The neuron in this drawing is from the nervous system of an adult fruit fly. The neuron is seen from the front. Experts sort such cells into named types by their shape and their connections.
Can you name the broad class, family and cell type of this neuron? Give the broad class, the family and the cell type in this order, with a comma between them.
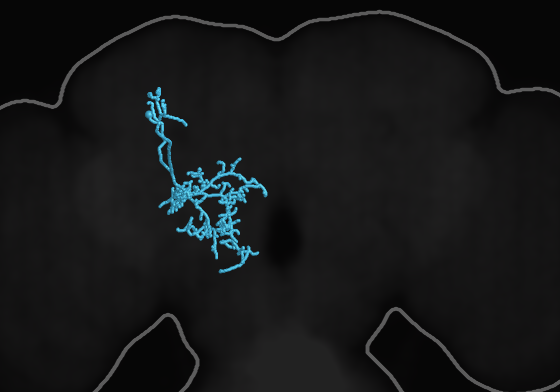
central-brain intrinsic neuron, hemilineage DL1_ventral, AOTU052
